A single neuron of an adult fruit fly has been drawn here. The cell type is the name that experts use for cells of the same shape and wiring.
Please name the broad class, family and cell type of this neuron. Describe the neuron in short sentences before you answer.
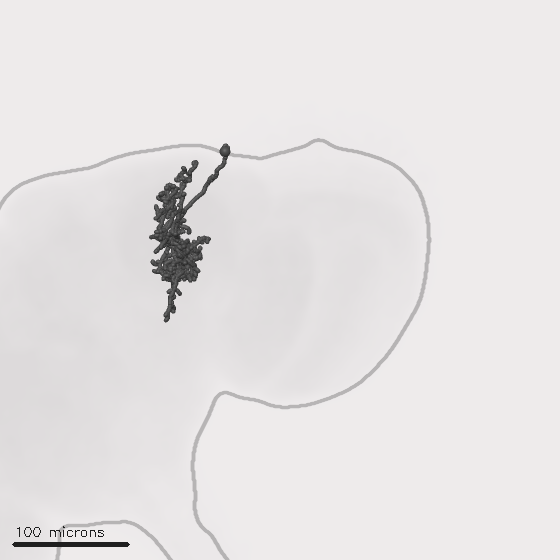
It lies in the brain. The cell body can be seen at the top of the picture. From top to bottom in the picture it spans about 150 microns. Its broad class is central-brain intrinsic neuron. The family is hemilineage SLPal1. The cell type is PLP007.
